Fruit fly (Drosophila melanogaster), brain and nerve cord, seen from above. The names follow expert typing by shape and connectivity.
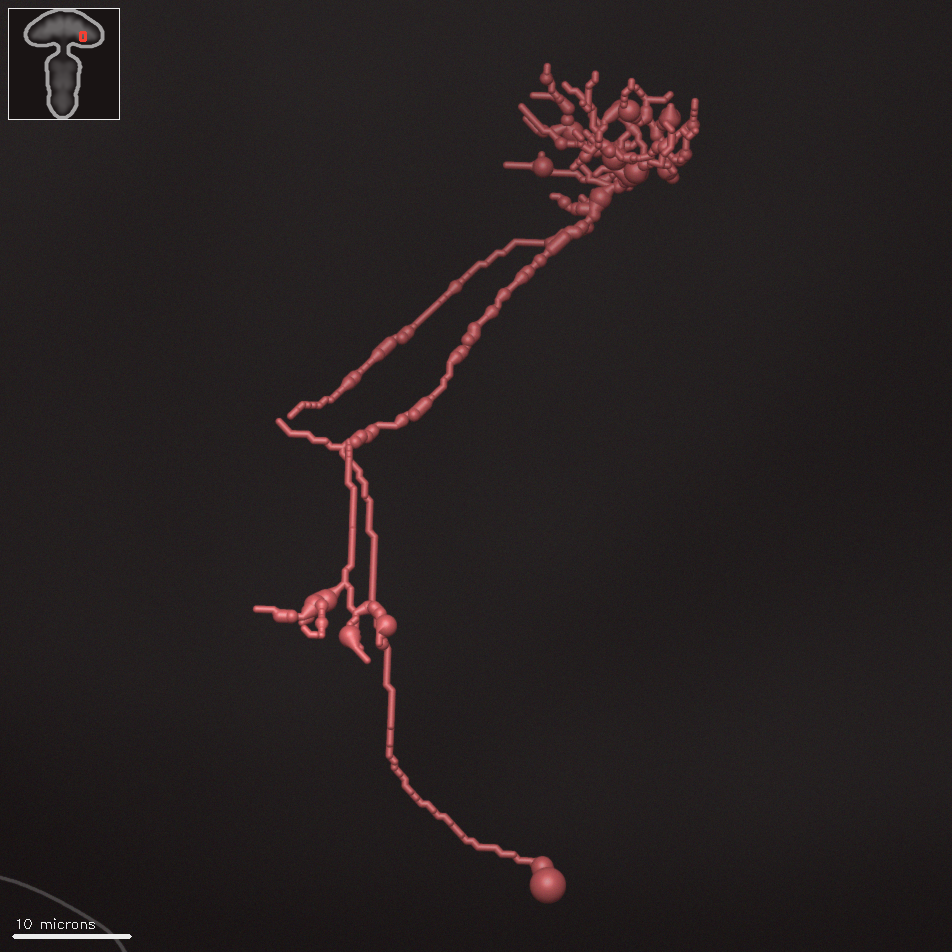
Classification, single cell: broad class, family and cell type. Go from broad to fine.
optic-lobe intrinsic neuron; T; T4b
